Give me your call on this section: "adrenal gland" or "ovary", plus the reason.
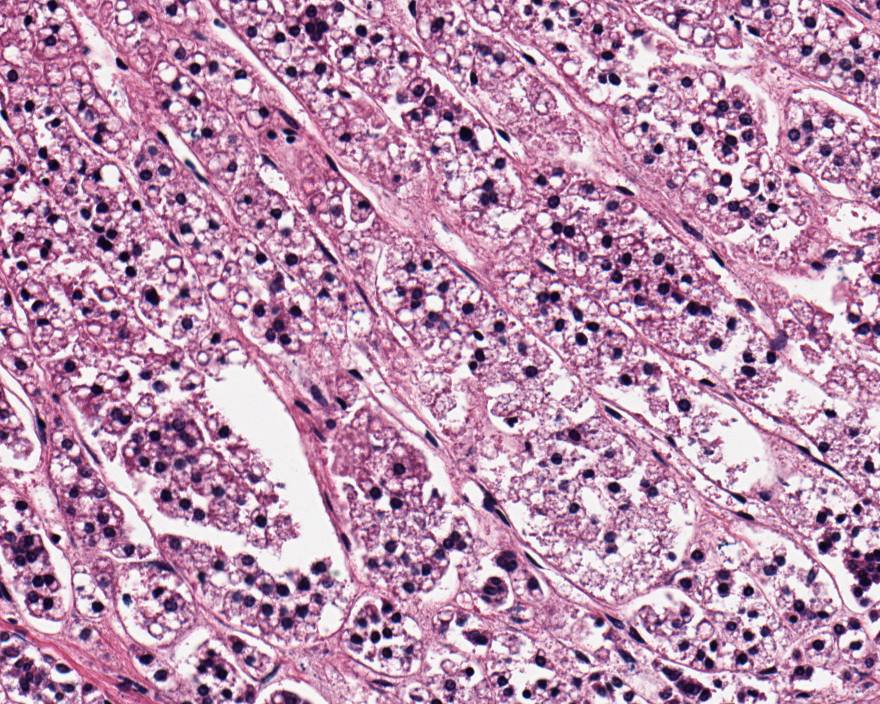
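This section is adrenal gland, not ovary.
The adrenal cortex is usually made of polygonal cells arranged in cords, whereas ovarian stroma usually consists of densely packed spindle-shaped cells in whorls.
Here the cells are arranged in cords, and the cord cells have small, round, darkly stained nuclei. Elongated, spindle-shaped dark nuclei lie in the strands between the cords, running parallel to them. Most cells have abundant pale cytoplasm filled with many small clear vacuoles, giving a foamy look. Some clusters in the lower left and centre-left have denser, granular pink-purple cytoplasm with fewer vacuoles.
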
